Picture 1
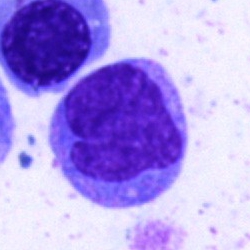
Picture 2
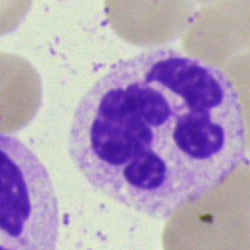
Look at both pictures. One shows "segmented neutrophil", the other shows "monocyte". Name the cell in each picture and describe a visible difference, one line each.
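Picture 1: monocyte. The nucleus fills most of the cell.
Picture 2: segmented neutrophil. The cytoplasm is abundant and pale lilac.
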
